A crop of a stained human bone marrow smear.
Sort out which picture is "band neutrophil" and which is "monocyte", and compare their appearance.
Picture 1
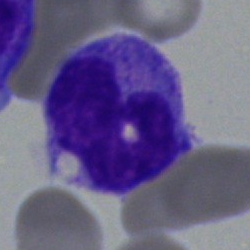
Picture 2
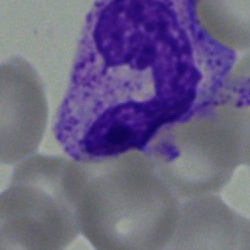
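Picture 1: monocyte. Picture 2: band neutrophil. Nucleus, picture 1: notched at the upper edge, giving a folded, heart-like shape, with a small clear white spot near its centre. Nucleus, picture 2: a thick curved band bent around a pale central area of cytoplasm, the curve opening to the left. Picture 1 also: a small round clear vacuole at the lower left edge; a few small ragged projections on the right edge. Picture 2 also: cytoplasm plentiful and pale lilac, small purple granules scattered throughout.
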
